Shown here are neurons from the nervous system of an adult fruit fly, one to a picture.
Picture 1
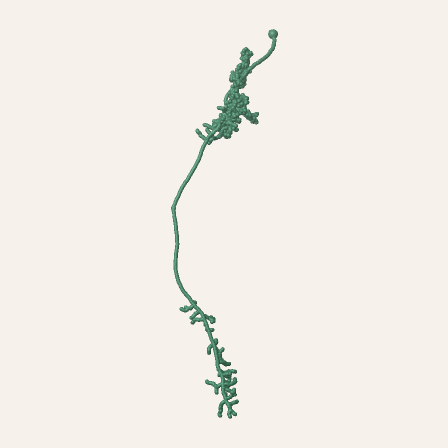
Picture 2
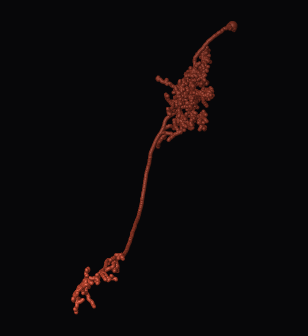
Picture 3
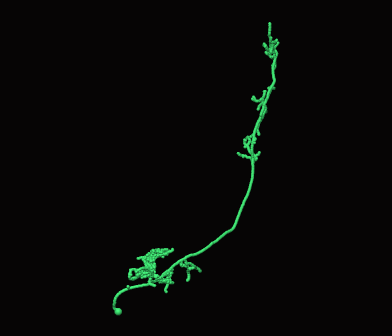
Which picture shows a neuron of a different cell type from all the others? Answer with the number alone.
3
